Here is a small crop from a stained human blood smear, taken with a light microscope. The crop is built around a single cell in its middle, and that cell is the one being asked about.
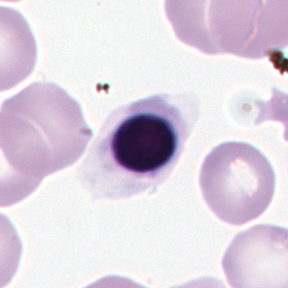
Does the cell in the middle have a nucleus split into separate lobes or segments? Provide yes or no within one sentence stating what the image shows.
No, the cell's nucleus forms one compact piece that is round, oval or kidney-shaped.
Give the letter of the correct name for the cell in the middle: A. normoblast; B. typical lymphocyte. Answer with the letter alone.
A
